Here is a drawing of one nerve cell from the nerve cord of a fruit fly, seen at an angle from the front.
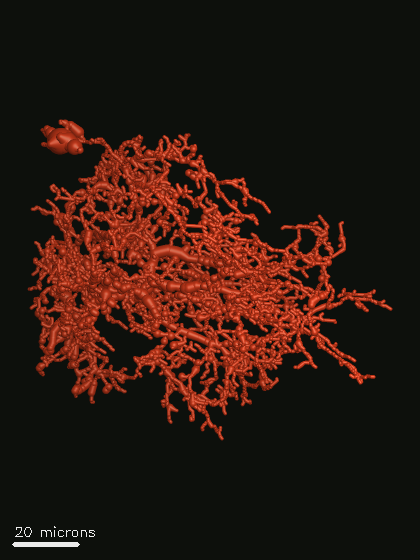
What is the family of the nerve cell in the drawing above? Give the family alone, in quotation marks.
"hemilineage 19A"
